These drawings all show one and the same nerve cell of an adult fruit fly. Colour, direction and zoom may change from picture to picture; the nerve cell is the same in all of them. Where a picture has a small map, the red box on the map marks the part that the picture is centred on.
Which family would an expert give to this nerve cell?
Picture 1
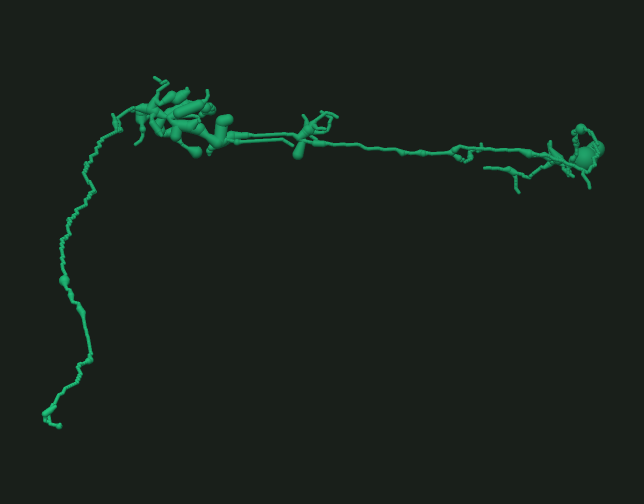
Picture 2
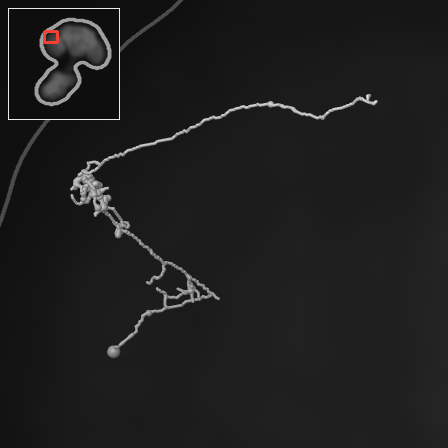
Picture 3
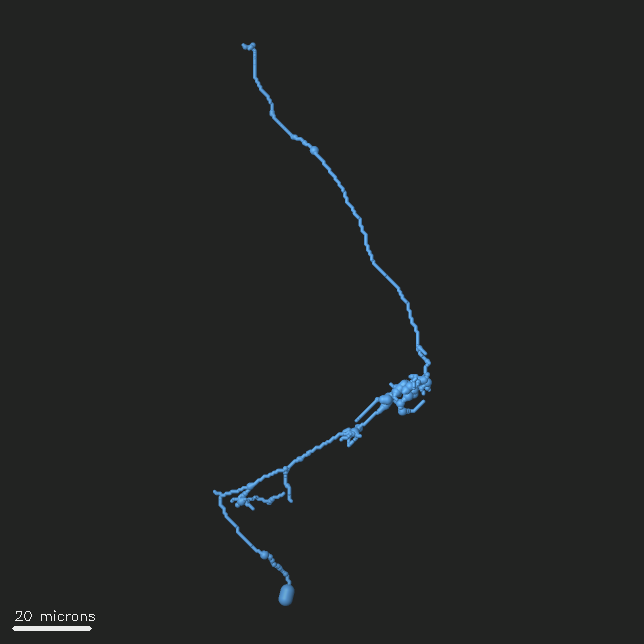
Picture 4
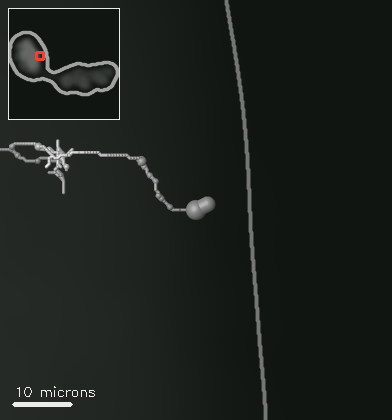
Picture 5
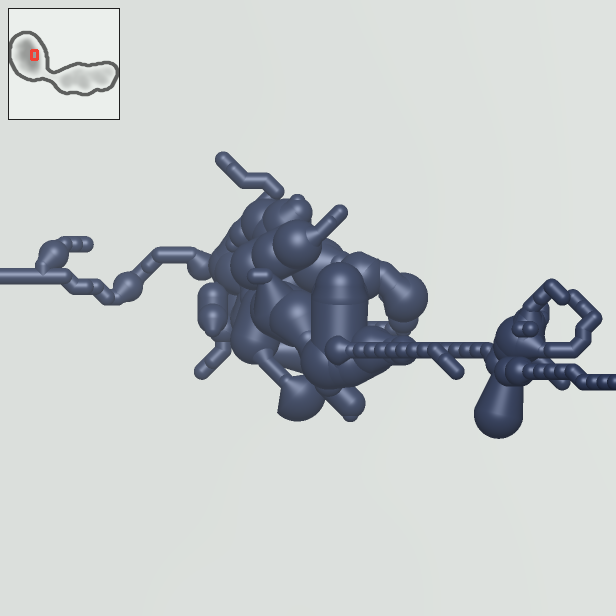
C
